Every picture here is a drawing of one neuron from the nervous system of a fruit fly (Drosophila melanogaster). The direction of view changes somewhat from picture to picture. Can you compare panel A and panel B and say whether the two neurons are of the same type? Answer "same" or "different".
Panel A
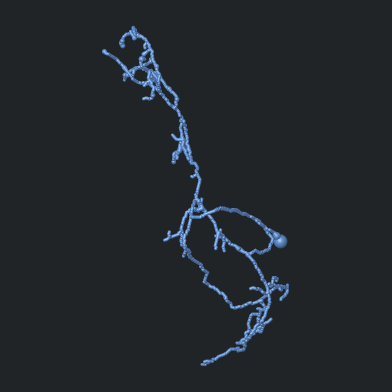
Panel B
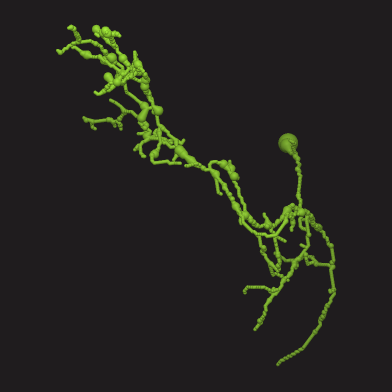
same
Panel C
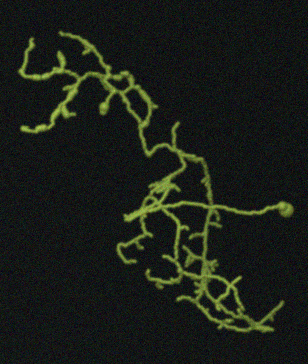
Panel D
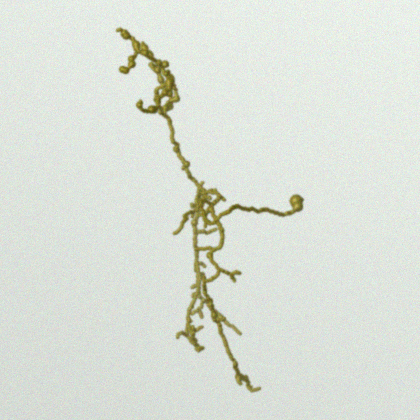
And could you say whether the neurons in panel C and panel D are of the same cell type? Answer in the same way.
same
